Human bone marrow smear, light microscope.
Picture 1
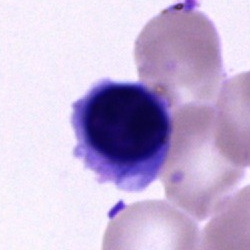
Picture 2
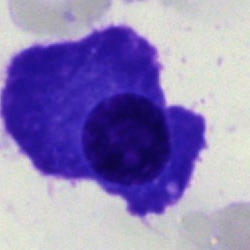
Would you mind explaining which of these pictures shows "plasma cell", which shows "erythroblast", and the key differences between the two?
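Picture 1 shows the erythroblast; picture 2 shows the plasma cell. The two differ first in the amount of cytoplasm: in the erythroblast it forms only a scant rim around the nucleus, widest on the lower left, whereas in the plasma cell it is abundant and covers a far larger area than the nucleus. They differ also in colour, the erythroblast's cytoplasm being light bluish-purple and the plasma cell's deep blue.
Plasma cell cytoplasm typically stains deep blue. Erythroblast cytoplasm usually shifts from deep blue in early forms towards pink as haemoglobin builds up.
A third difference is the position of the nucleus, which in the plasma cell lies off-centre toward the lower right.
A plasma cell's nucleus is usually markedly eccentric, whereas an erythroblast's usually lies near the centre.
Both cells have dark, dense chromatin, which in the erythroblast is very dark and shows little internal detail. Neither shows distinct granules in its cytoplasm, and both have irregular margins: the erythroblast has small bulging blebs on its left and lower side, and the plasma cell has an irregular, bulging outline. Red cells press against the right side of the erythroblast.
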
